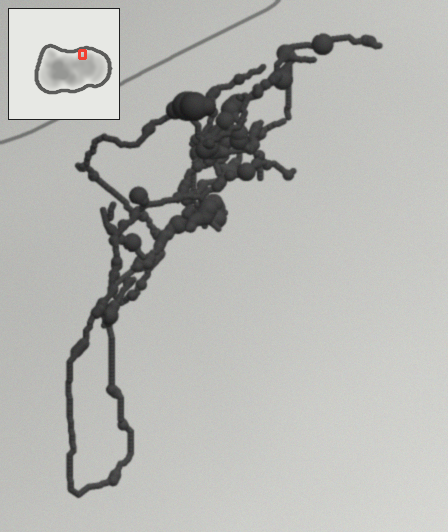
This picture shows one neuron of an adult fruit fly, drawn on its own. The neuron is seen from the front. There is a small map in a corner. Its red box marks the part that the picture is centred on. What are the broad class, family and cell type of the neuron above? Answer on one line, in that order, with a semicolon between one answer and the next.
central-brain intrinsic neuron; hemilineage SLPpm2; CB1617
